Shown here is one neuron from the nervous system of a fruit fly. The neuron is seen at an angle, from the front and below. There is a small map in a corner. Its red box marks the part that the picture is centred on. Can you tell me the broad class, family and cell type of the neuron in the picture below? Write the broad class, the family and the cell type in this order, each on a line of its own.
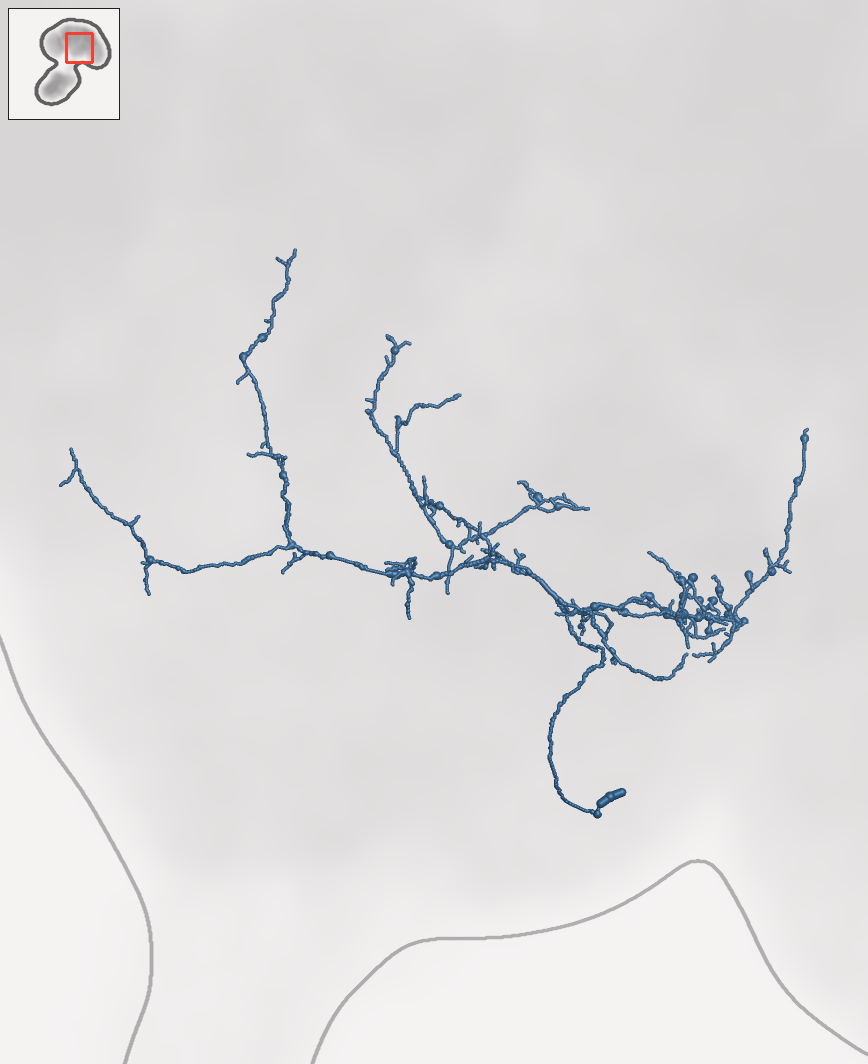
central-brain intrinsic neuron
hemilineage MX3
CB4143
